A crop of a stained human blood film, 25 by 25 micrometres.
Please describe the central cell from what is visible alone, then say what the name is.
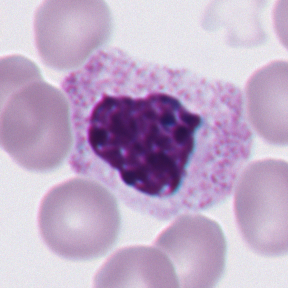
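Its nucleus measures about 10 micrometres across, lumpy and irregular in outline with shallow indentations. Chromatin's dark purple and clumped, small paler gaps between. Fine pink-purple granules are scattered over a pale pinkish-lilac cytoplasm. It's a segmented neutrophil.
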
